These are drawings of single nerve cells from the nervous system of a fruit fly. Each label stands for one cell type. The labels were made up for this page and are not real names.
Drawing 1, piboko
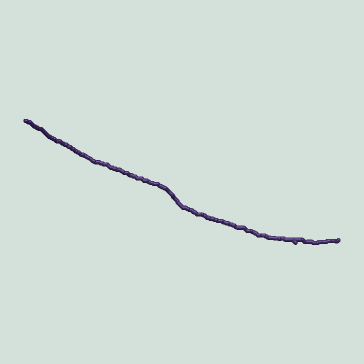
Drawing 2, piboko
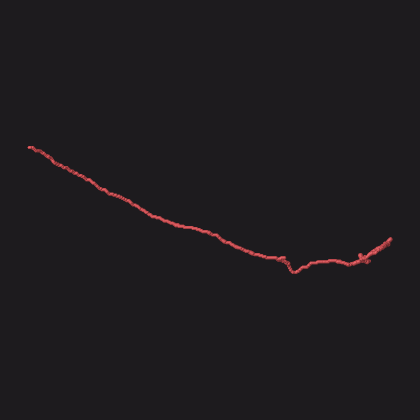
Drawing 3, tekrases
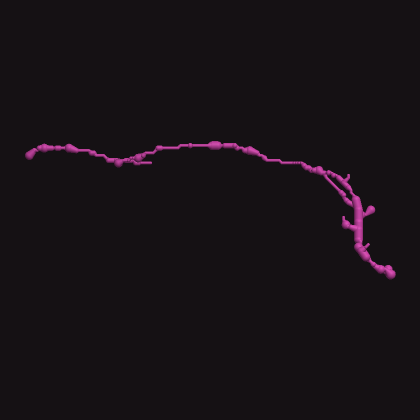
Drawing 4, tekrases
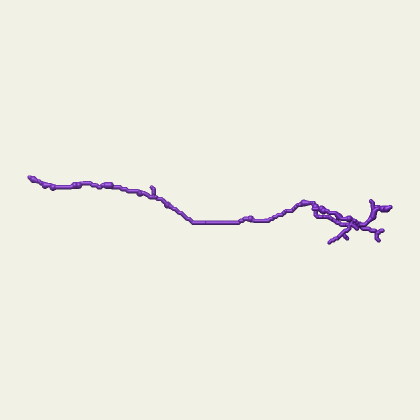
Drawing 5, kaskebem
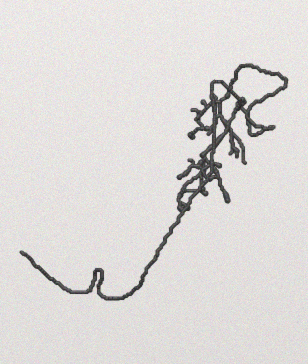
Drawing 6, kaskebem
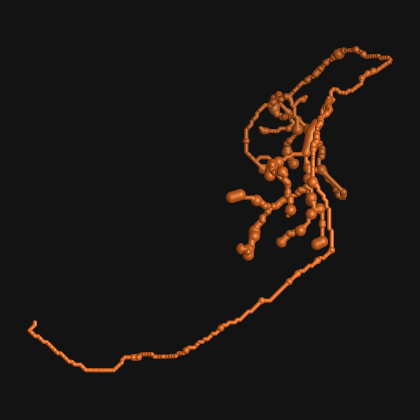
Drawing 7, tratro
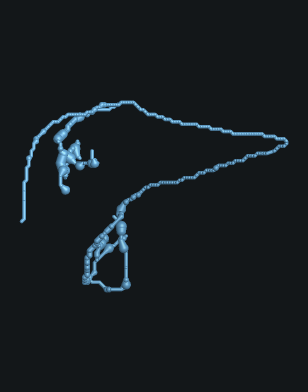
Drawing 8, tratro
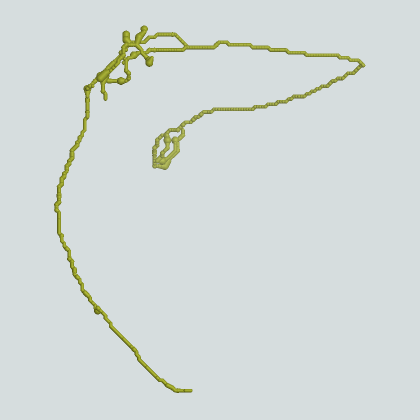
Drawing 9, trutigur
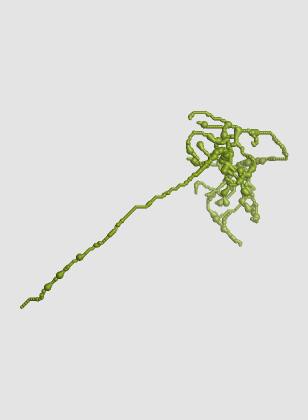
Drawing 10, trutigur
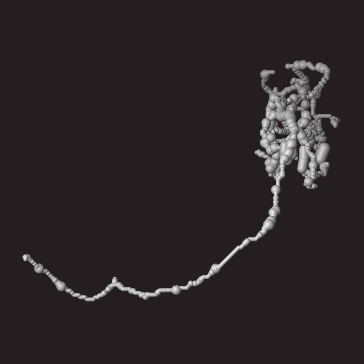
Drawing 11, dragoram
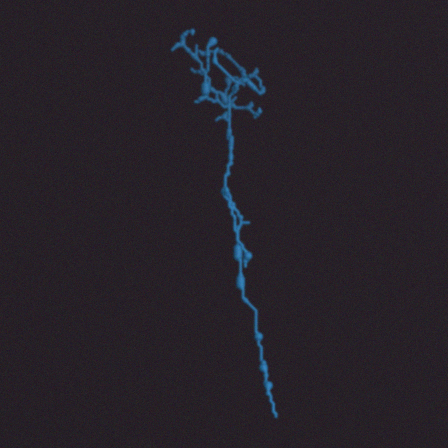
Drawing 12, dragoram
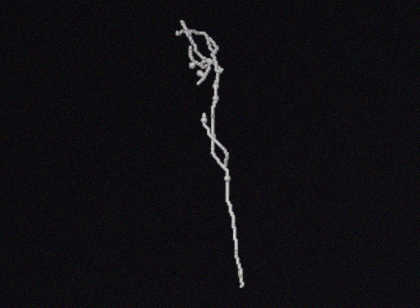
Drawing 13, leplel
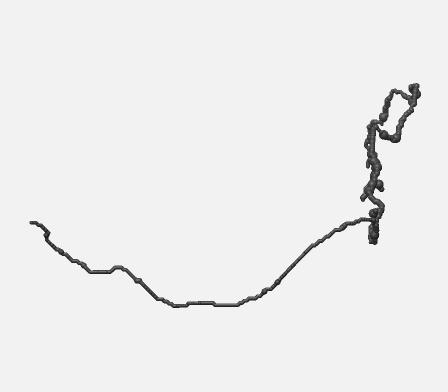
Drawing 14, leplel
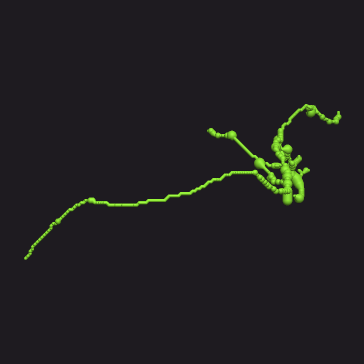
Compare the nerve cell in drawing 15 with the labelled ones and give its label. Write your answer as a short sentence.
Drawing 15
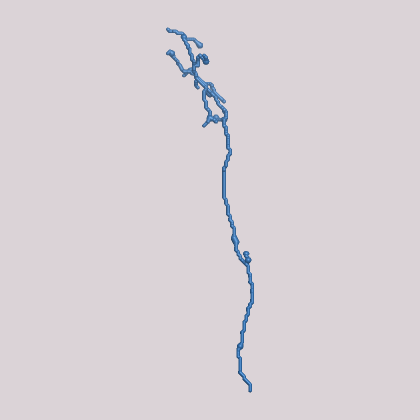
It belongs to dragoram.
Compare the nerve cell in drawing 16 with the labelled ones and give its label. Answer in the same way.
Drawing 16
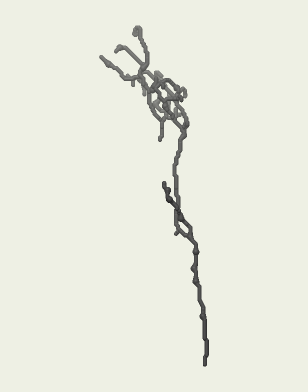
It belongs to dragoram.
